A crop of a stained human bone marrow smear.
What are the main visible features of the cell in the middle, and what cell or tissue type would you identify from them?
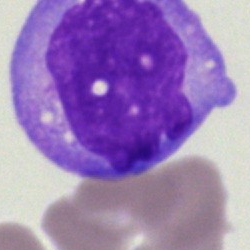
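Look first at the nucleus: its outline is irregular and lumpy, and it fills most of the cell. The rim of cytoplasm left around it is widest on the left side and stained blue-violet. Several small round clear vacuoles are scattered over both the nucleus and the cytoplasm. This cell is a monocyte.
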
